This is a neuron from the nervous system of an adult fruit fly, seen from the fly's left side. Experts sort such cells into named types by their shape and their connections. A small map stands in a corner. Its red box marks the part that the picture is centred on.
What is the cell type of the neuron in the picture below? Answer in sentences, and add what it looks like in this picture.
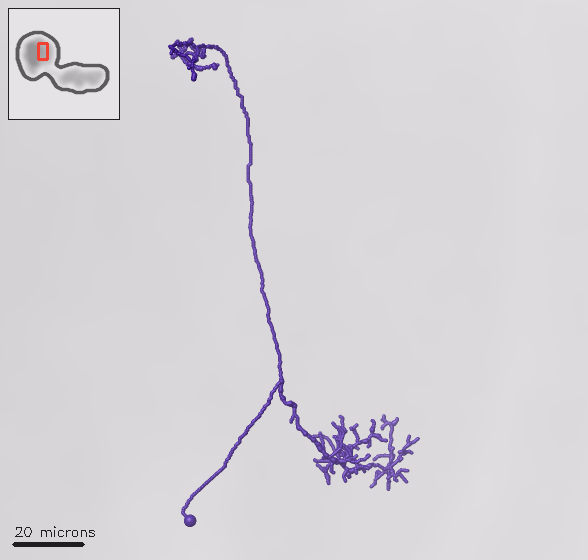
The cell type is LC16. Its broad class is visual projection neuron. From top to bottom in the picture it spans about 140 microns. The picture shows dozens of branch ends.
